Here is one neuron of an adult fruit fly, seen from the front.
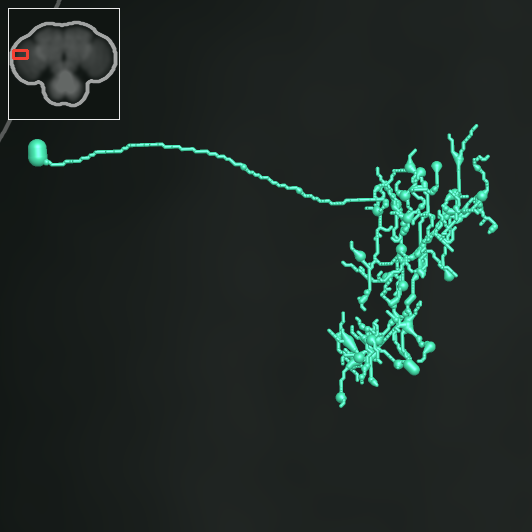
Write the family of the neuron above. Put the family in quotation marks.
"Cm"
